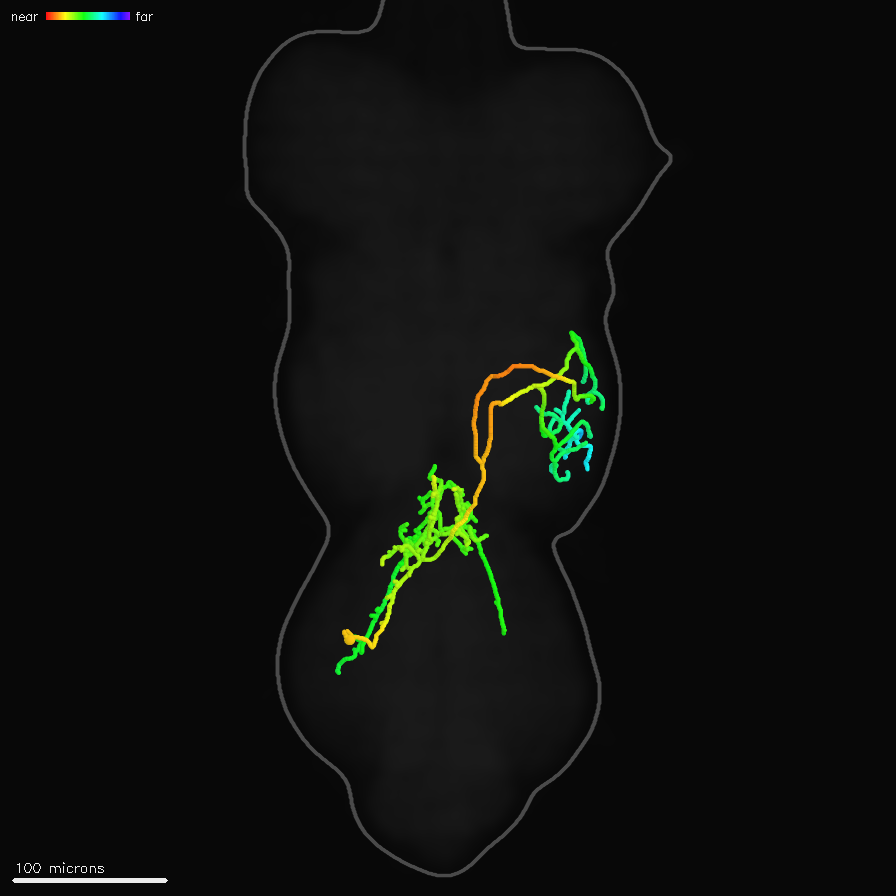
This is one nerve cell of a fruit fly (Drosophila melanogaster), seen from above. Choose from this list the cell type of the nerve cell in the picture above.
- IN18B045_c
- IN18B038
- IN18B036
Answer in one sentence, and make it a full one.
Cell type IN18B036 is what this nerve cell is.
